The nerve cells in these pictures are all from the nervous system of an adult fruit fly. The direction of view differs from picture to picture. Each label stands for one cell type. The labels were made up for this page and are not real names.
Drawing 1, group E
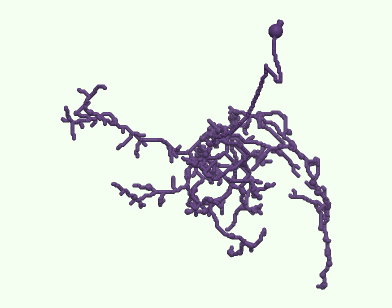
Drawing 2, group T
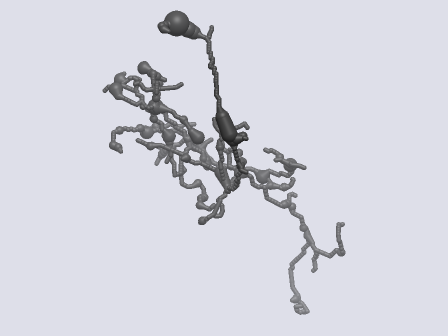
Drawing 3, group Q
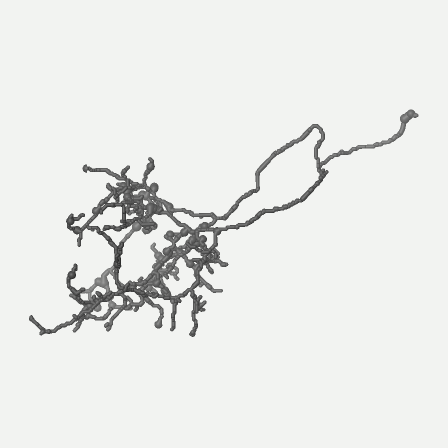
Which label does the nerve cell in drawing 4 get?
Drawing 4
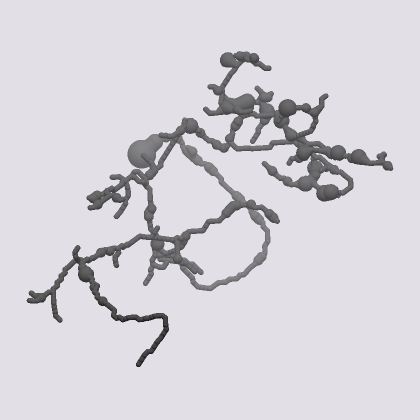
group T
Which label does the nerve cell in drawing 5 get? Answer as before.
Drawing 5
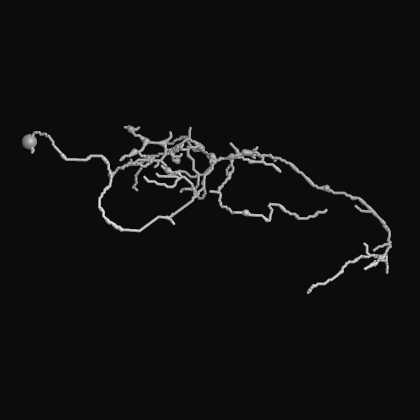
group T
